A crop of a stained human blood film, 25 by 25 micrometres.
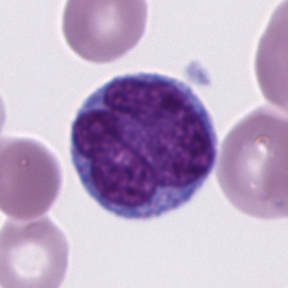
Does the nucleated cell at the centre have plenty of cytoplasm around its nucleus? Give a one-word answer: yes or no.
No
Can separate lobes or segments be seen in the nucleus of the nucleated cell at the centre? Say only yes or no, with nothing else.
Yes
